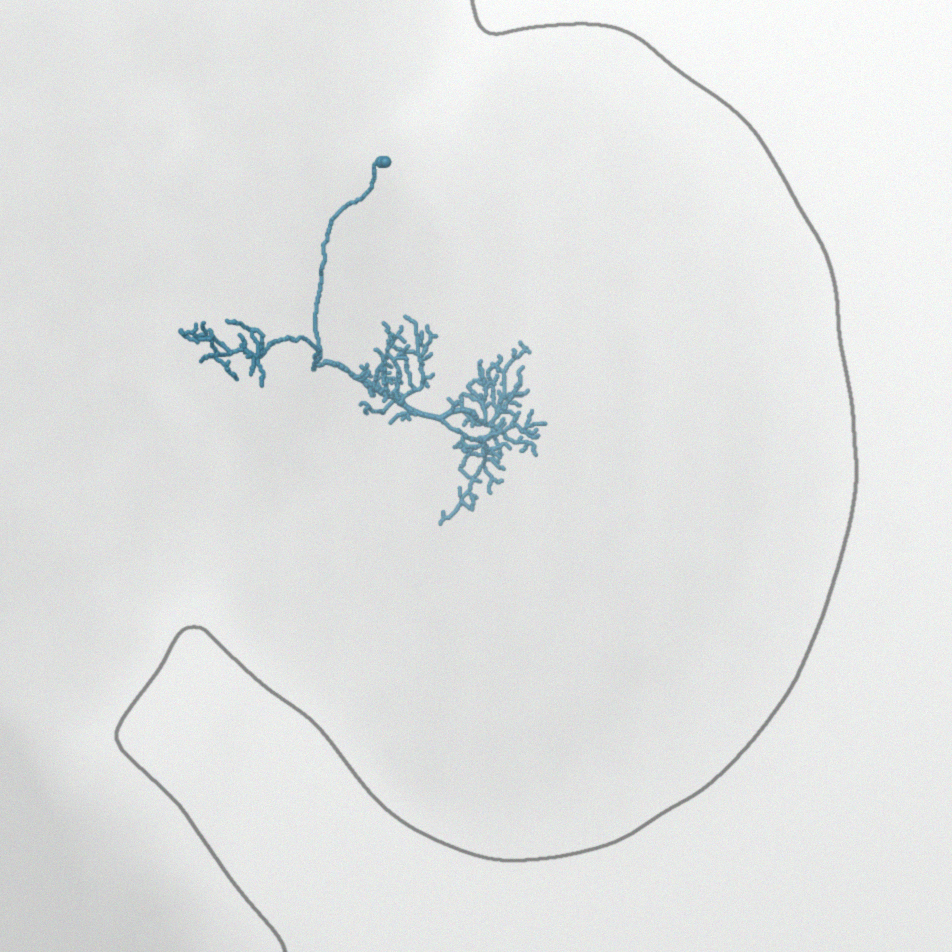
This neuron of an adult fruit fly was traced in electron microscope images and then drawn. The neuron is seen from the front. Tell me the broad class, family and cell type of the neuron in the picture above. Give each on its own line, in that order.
visual projection neuron
hemilineage VPNd1
LPLC2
